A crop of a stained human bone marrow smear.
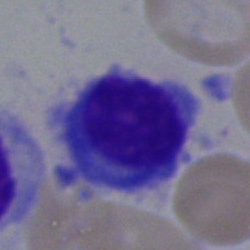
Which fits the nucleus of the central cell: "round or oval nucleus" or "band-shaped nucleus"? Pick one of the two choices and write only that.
Round or oval nucleus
